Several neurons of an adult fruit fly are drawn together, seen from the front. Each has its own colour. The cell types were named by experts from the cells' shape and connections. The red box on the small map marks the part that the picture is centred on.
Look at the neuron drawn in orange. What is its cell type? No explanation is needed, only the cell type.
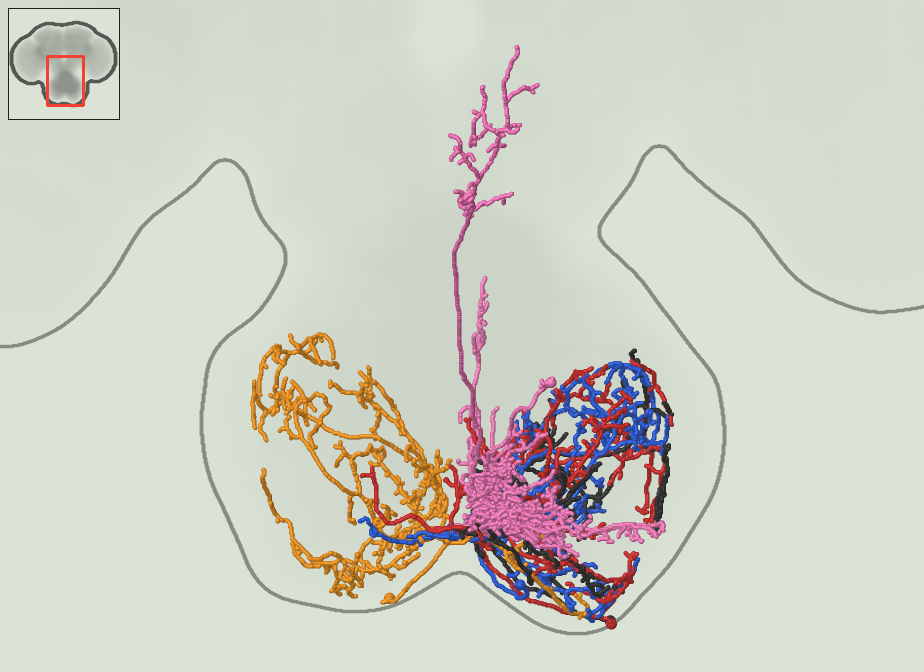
IN04B033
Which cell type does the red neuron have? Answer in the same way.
IN04B046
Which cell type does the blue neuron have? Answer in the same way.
IN04B035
